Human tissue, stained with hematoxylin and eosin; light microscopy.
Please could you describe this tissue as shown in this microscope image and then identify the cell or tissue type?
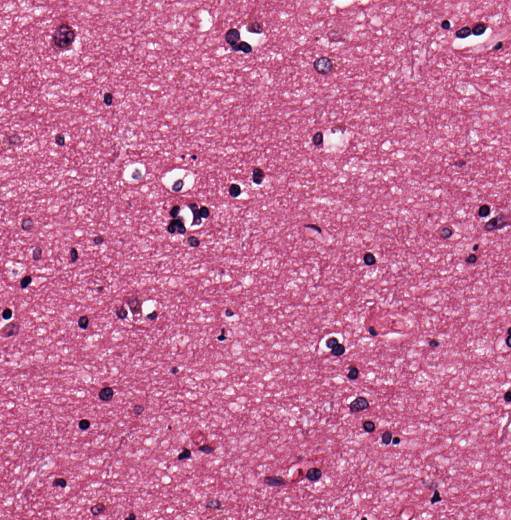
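Fine pink fibrillary meshwork throughout the field, with no glands, tubules or other organised units. Background finely spongy, pierced everywhere by many tiny clear holes. Small round dark nuclei scattered across it, mostly single, sometimes in small clusters. Nuclei dense and dark-staining, with little or no visible cytoplasm. Tissue: cerebral cortex.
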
